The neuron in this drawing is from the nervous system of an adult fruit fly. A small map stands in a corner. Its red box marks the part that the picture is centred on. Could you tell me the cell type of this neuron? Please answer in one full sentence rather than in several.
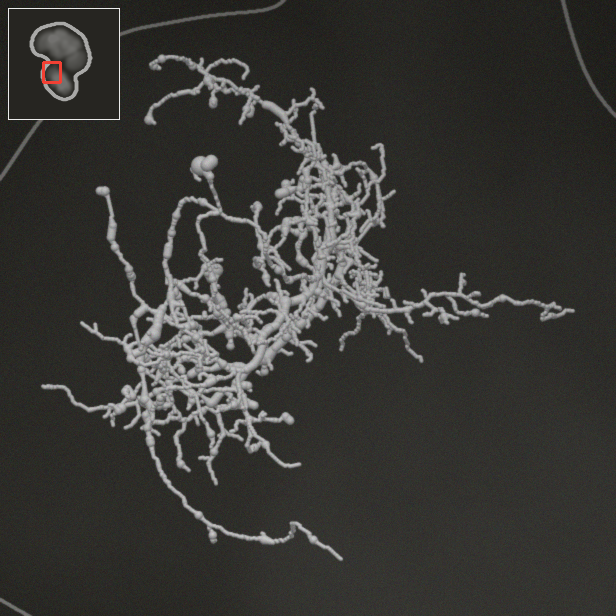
This neuron belongs to the cell type INXXX468.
